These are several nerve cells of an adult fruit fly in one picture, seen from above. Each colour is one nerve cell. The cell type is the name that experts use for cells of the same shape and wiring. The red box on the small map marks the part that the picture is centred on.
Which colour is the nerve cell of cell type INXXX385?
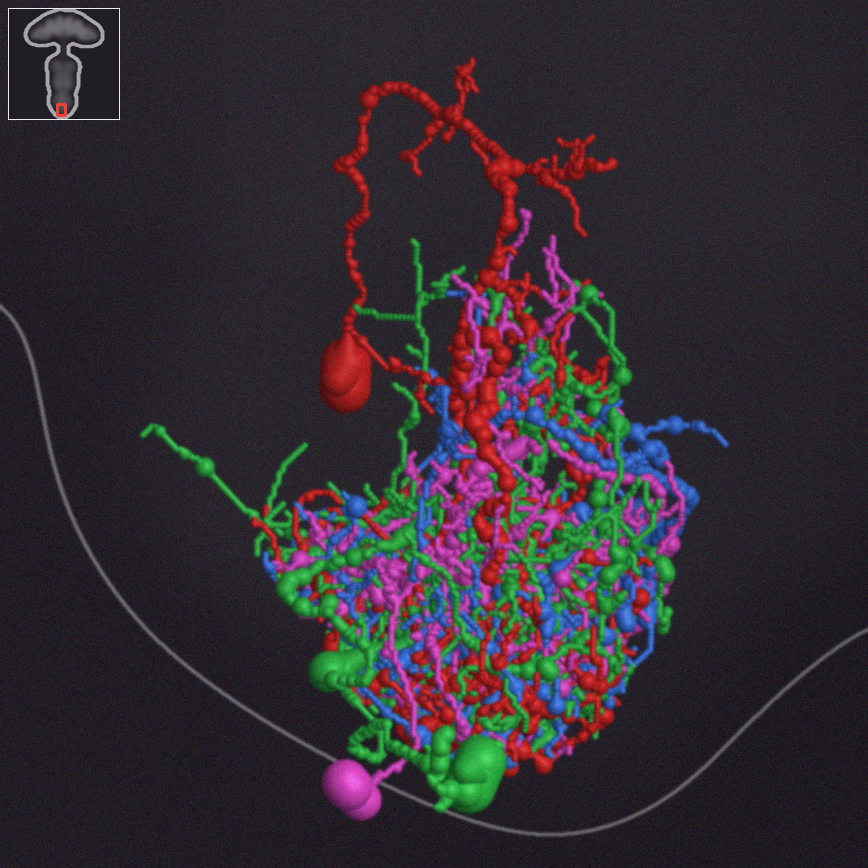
magenta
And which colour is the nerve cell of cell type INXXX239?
red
